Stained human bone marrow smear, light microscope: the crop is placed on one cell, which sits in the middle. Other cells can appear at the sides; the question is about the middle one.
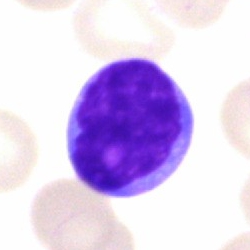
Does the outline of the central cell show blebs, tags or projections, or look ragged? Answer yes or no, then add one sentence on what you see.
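No. The cell outline is smooth and round to slightly oval.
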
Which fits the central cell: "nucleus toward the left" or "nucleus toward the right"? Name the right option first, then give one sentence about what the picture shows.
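Nucleus toward the left. The cytoplasm is a scant rim of blue, widest along the lower right edge.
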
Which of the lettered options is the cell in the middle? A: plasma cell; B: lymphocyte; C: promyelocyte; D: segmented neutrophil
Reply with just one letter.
B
